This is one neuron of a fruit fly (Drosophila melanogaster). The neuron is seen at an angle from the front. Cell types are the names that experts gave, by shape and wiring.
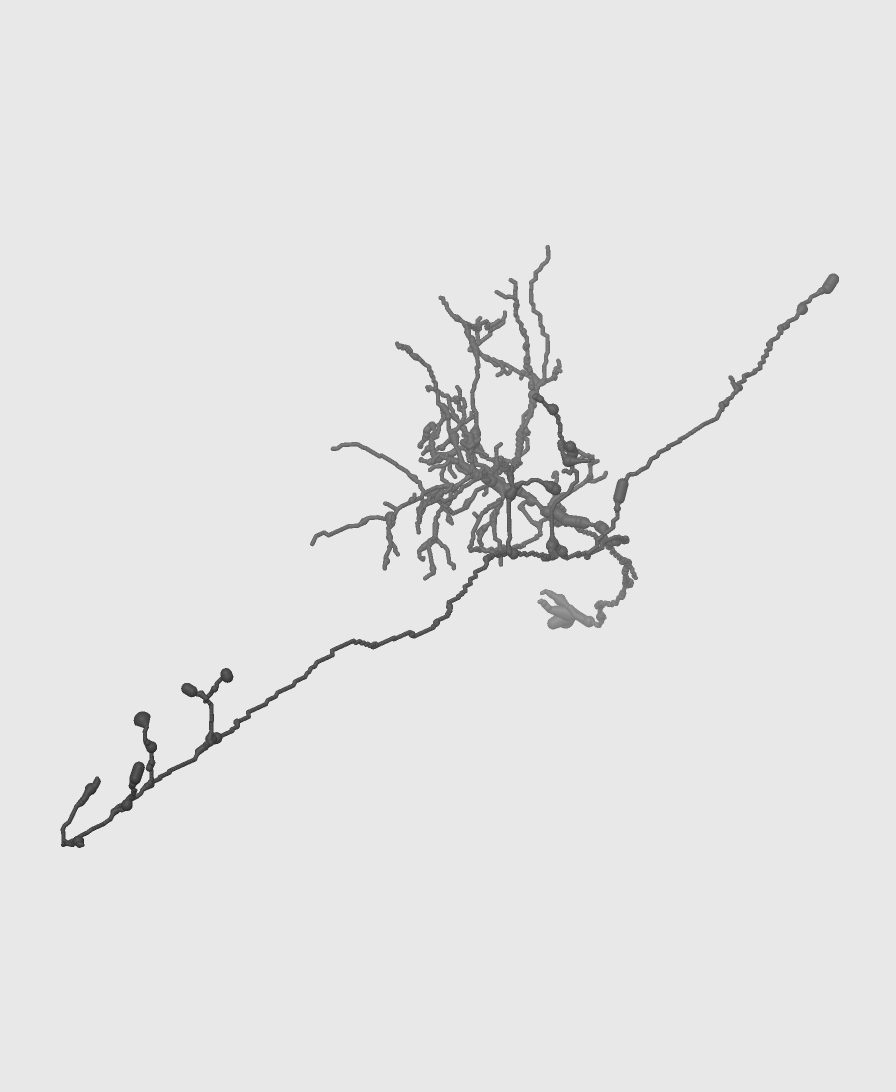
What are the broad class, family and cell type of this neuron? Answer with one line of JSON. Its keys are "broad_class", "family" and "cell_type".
{"broad_class": "nerve-cord intrinsic neuron", "family": "hemilineage 08B", "cell_type": "IN08B093"}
